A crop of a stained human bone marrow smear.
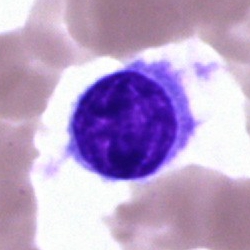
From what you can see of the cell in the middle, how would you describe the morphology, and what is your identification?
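Notice how the nucleus fills most of this cell, leaving a scant rim of cytoplasm without visible granules. Its chromatin is dark purple with lighter streaks, mottled and clumped. At the upper right the edge is ragged, with small frayed projections. That's a hairy cell.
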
